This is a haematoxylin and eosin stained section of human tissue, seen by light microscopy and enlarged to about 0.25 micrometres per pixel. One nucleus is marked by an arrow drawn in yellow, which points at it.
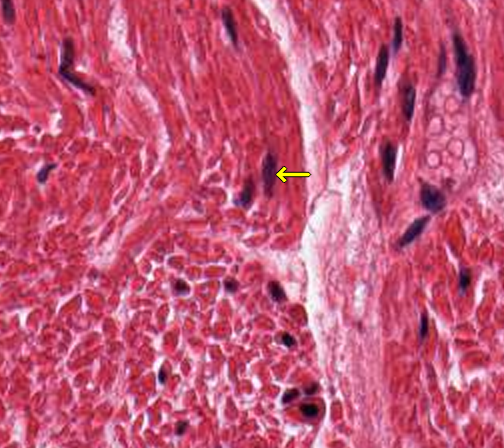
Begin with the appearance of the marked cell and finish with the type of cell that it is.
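The nucleus is elongated and oval, its long axis running in the same direction as the surrounding fibres. The nucleus stains dark purple, about as dark as the other elongated nuclei in the field. The cytoplasm is deep pink and blends into the neighbouring fibres, so the cell's outline cannot be made out. The cell lies in a band of lengthwise-running pink fibres, beside a pale, loose strip of tissue on its right, with fibres cut across just below and to the left. The marked cell is a smooth muscle cell.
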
